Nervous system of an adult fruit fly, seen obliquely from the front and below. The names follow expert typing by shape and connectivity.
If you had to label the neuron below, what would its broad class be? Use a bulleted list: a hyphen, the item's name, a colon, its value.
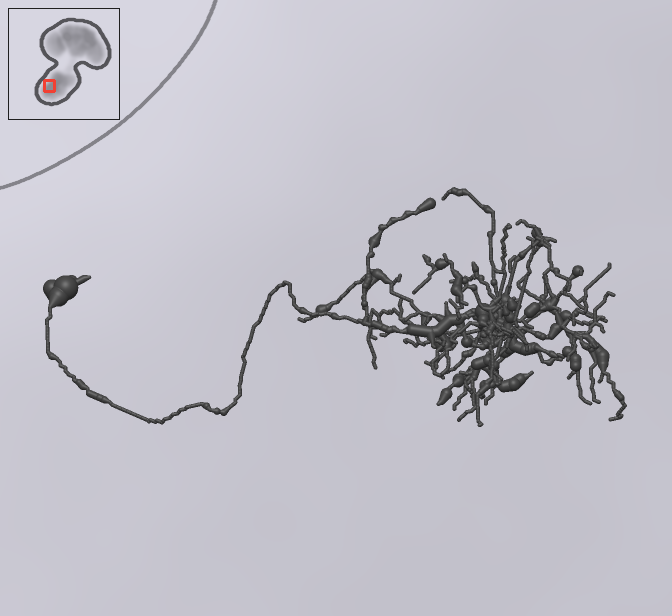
- broad class: nerve-cord intrinsic neuron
